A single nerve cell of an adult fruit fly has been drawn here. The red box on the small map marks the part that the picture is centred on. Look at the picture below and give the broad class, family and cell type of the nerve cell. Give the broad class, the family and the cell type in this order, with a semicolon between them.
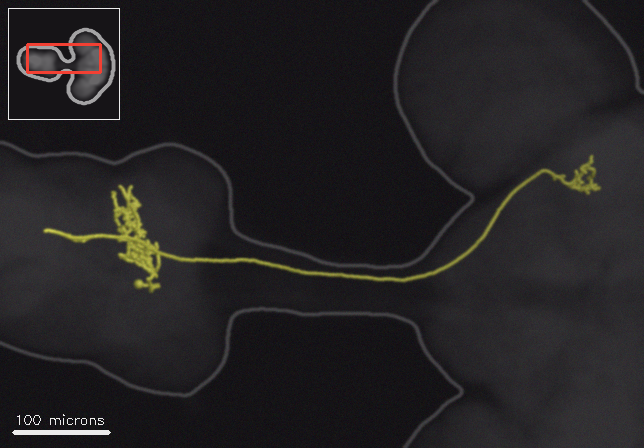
ascending neuron; hemilineage 10B; AN10B027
